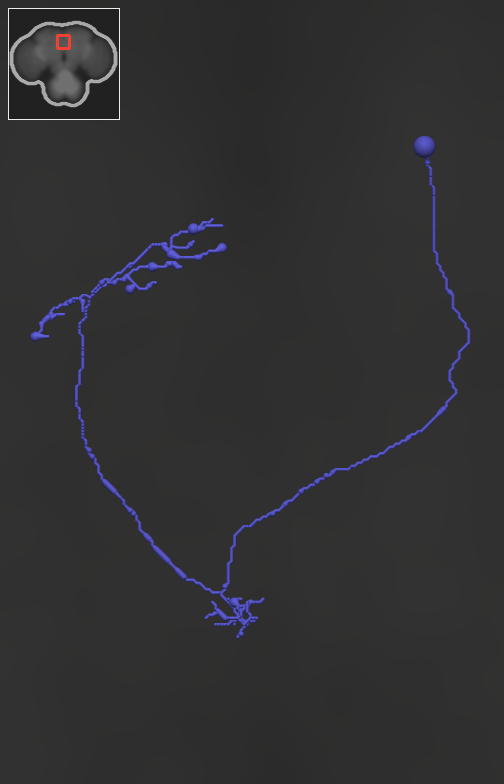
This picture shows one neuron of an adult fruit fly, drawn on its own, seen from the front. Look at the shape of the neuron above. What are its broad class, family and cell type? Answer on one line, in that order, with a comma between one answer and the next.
central-brain intrinsic neuron, class CX, vDeltaA_a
